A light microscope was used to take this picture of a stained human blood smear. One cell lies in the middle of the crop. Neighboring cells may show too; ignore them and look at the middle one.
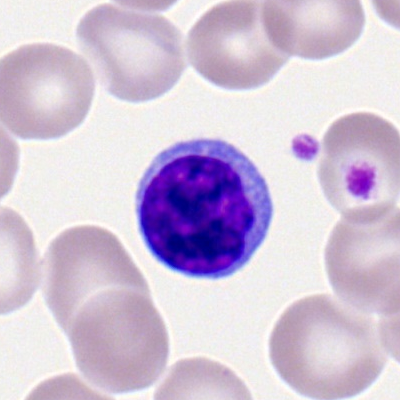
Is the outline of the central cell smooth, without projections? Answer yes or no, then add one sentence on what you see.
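Yes. The cell outline is round and smooth.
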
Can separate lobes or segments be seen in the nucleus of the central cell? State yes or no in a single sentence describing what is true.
No, what the nucleus forms is a single compact round, oval or kidney-shaped mass.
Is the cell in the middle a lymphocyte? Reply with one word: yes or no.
yes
